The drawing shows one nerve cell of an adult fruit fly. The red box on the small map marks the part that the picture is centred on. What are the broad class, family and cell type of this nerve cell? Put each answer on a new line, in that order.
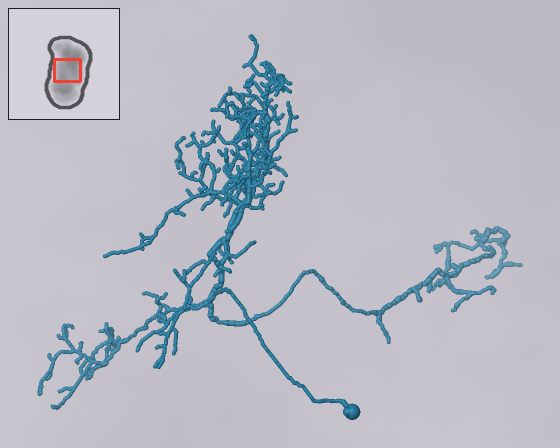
central-brain intrinsic neuron
hemilineage CREa2_ventral
AOTU015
